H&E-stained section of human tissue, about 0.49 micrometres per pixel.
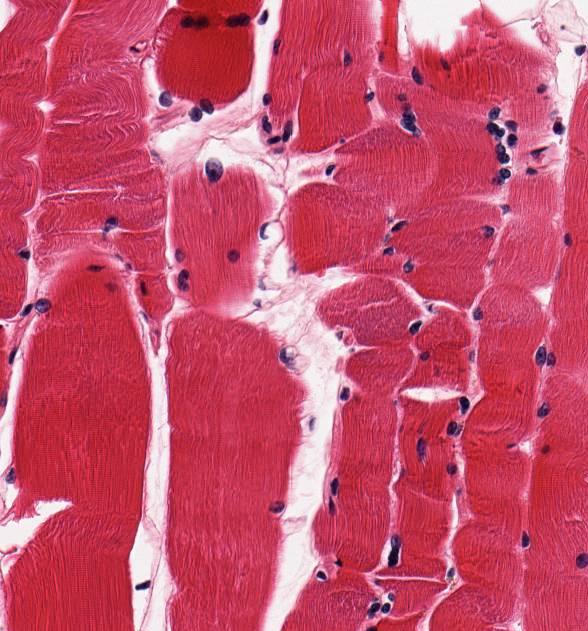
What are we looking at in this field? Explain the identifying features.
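What I see here is mainly skeletal muscle. Fine transverse cross-striations run across the fibres, the small dark nuclei sit at the fibre edges, and the cytoplasm is a deep pink-red.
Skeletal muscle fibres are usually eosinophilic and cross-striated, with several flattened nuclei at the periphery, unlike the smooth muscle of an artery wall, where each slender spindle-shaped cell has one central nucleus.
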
